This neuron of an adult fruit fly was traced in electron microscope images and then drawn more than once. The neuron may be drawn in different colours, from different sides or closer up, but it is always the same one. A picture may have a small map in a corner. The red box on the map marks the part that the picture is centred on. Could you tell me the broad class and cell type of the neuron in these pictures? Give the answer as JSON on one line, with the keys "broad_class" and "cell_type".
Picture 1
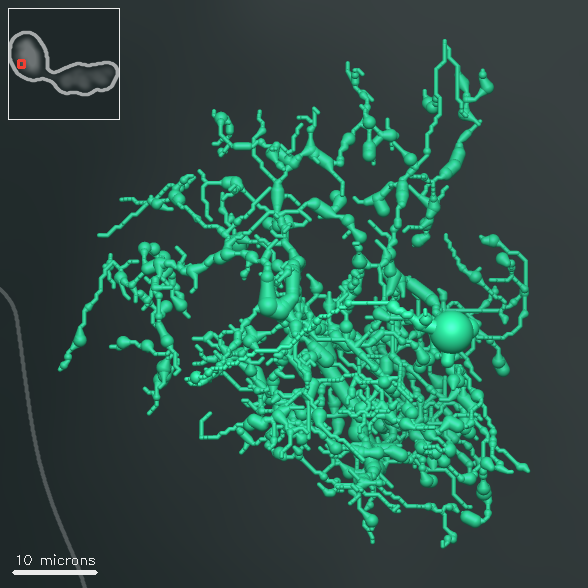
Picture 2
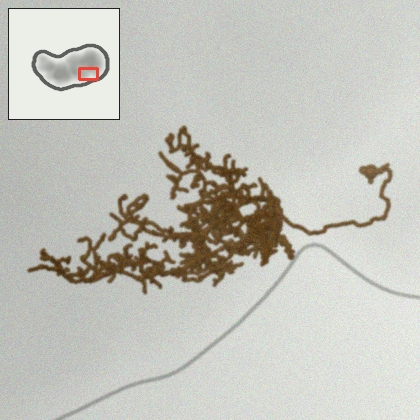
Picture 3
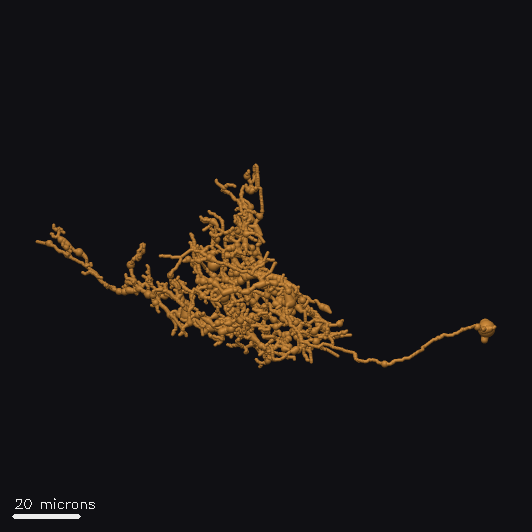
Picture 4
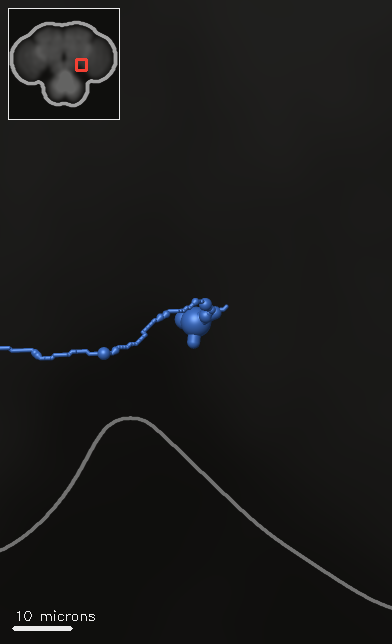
{"broad_class": "central-brain intrinsic neuron", "cell_type": "GNG064"}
